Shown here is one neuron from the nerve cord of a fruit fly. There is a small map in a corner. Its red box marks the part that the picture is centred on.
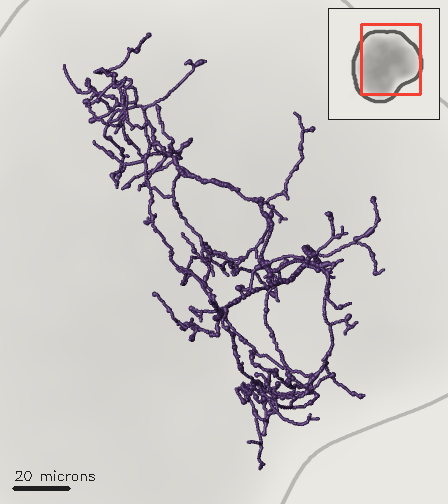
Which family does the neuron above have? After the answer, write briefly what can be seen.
Its family is DNg. Its broad class is descending neuron. No cell body is drawn. By the scale bar it is about 160 microns tall in this view. The picture shows dozens of branch ends.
